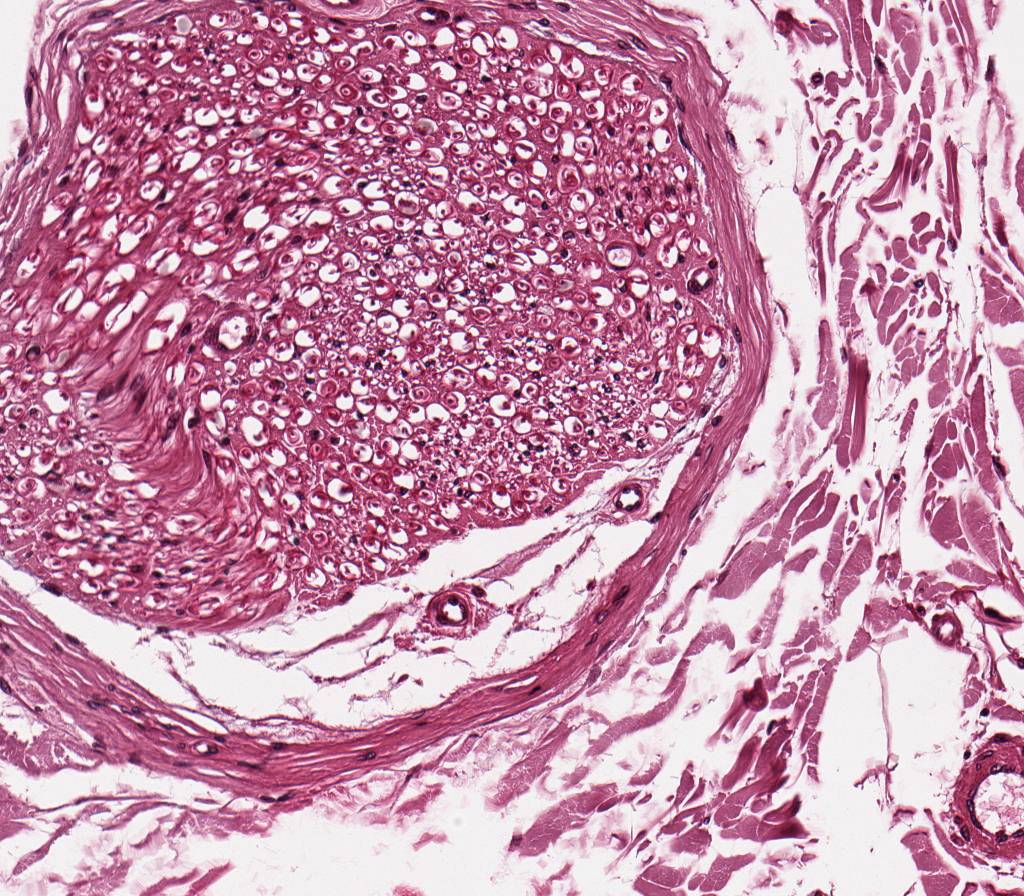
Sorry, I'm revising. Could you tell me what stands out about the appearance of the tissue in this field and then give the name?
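Large rounded bundle of nerve fibres, cut in cross-section, occupying upper left two-thirds of field. Myelinated fibres: round profiles, pale ring around central axon, widely varying size. Lower left of bundle: band of wavy fibres running obliquely, not in cross-section. Small dark nuclei scattered among fibres throughout. Tissue: tibial nerve.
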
